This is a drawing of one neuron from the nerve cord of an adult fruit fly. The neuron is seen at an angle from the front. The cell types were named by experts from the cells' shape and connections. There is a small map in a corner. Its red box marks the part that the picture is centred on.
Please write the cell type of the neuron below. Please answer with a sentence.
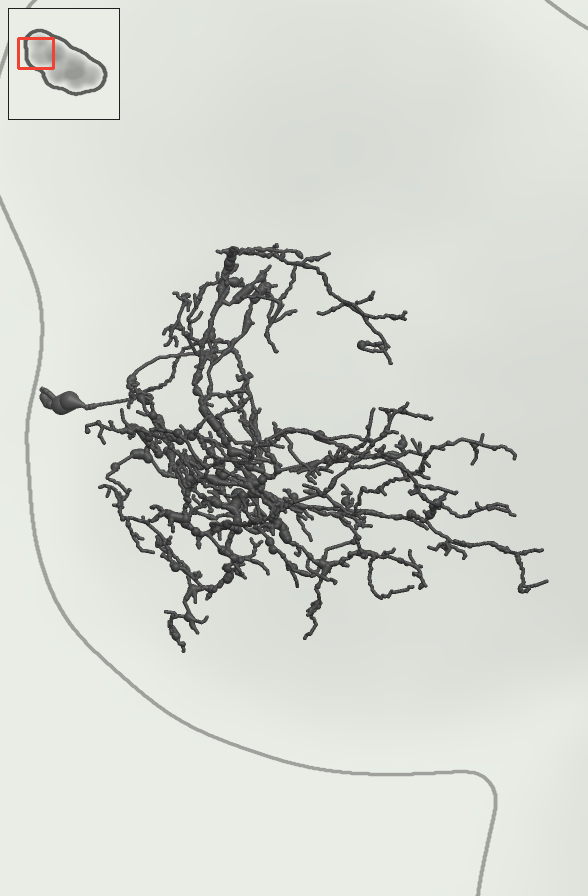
The cell type is IN20A.22A010.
